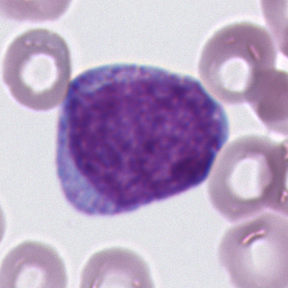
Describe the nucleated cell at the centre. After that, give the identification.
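Blue cytoplasm forms a crescent that is widest at the lower left. The nucleus is placed off-centre, toward the upper right of the cell. No granules are visible in the cytoplasm, which also contains no vacuoles. This nucleated cell is an atypical promyelocyte.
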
